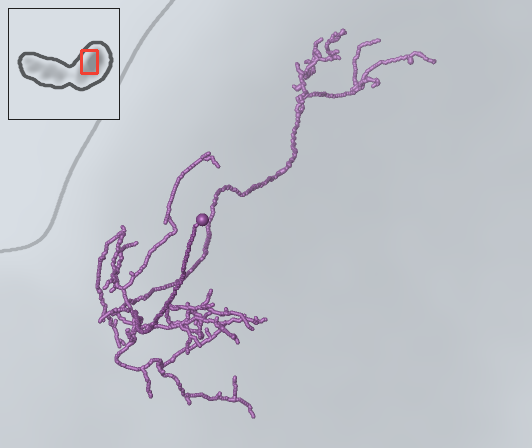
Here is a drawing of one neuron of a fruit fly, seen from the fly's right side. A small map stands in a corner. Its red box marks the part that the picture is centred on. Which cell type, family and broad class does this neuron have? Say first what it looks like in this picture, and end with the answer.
The cell body is in the middle of the picture. Dozens of branch ends can be seen. It is of cell type PLP108. Its family is hemilineage LHl4_posterior. This is a central-brain intrinsic neuron.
